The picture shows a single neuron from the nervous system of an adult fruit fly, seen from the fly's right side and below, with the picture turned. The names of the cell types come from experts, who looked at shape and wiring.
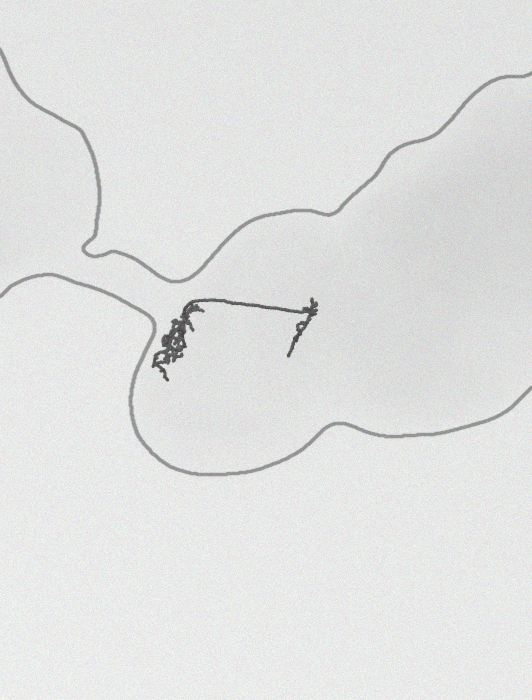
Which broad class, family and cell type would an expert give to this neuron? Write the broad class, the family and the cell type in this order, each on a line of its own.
optic-lobe intrinsic neuron
Tm
Tm35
